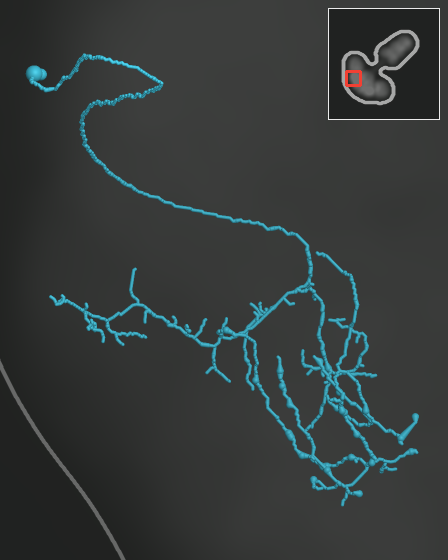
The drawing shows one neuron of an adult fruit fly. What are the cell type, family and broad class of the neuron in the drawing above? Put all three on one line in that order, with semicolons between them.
CB4138; hemilineage SLPav2; central-brain intrinsic neuron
